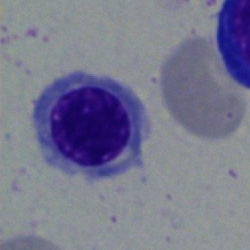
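Erythroblast, centre of the stained bone marrow smear: the chromatin is dark purple and densely packed. A moderate rim of blue cytoplasm surrounds the nucleus on all sides, forming a paler band next to the nucleus inside a darker blue outer rim.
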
